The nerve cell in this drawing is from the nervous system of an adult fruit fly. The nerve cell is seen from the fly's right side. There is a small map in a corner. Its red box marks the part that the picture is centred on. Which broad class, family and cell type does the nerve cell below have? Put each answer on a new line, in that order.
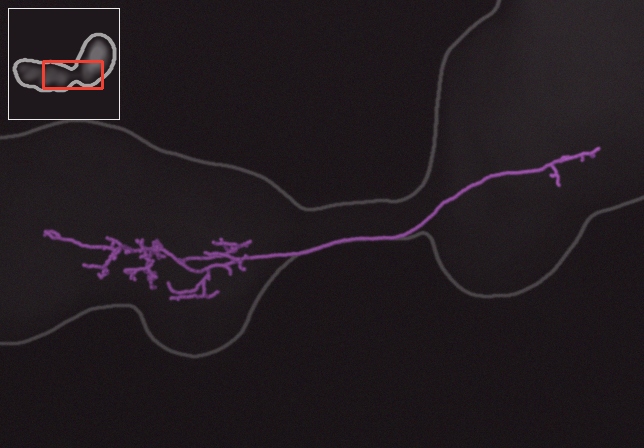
ascending neuron
hemilineage 12B
AN12B089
